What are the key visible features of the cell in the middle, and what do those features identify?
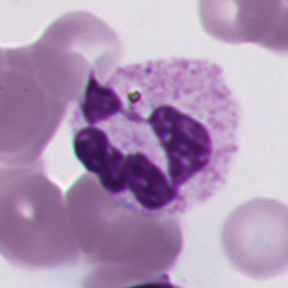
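Roughly round in outline, this cell has a nucleus divided into several separate lobes, with no nucleoli visible. Fine lilac granules are scattered throughout the cytoplasm. It is a segmented neutrophil.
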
